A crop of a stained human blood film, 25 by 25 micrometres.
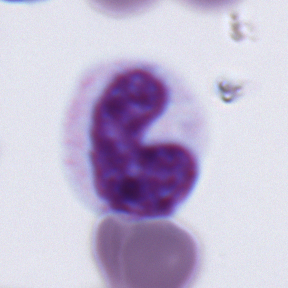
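Band neutrophil, stained peripheral blood smear. The nucleus is bent into a C shape opening to the right and fills about 60% of the cell's area; its coarse, clumped chromatin stains deep purple. The cytoplasm is pale lilac-pink, with fine pink granules along the left edge of the cell.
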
